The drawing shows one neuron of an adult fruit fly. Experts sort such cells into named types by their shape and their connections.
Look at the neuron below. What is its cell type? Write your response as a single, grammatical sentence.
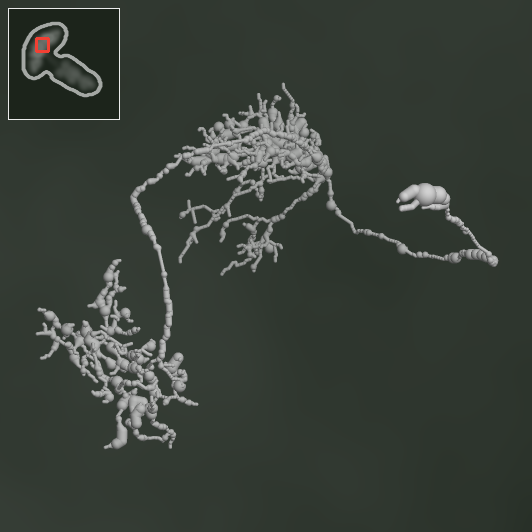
The cell type name hDeltaG applies to this neuron.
